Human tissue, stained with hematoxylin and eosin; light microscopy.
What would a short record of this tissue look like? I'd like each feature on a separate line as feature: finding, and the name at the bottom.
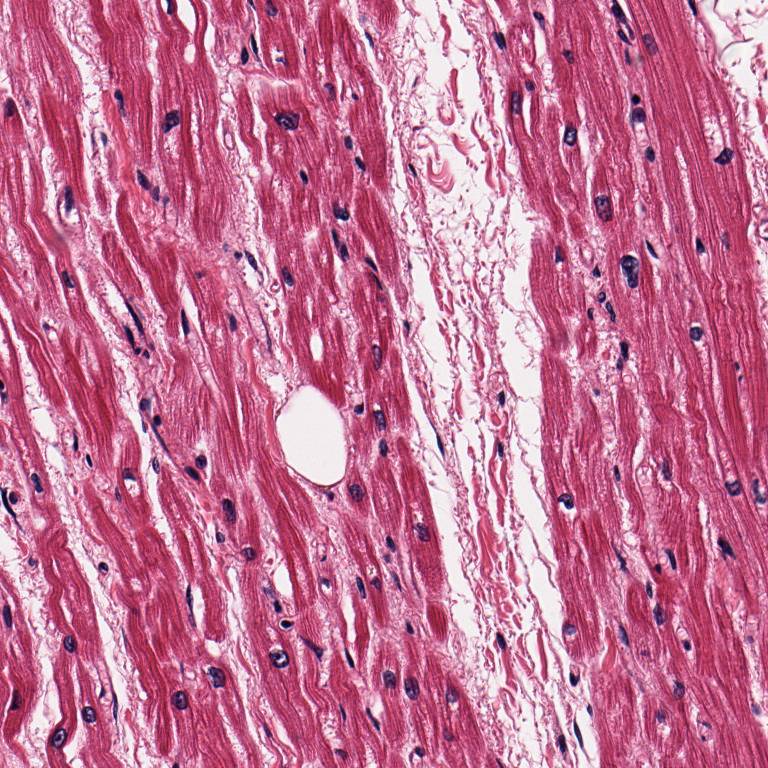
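Fibres: branching and joining neighbouring fibres
Cytoplasm: deep pink-red, finely striated along its length
Connective tissue: pale, loose, wavy, sparsely nucleated band running top to bottom just right of centre, separating two groups of fibres
Fat cells: none in the field
Name: atrial appendage of the heart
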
